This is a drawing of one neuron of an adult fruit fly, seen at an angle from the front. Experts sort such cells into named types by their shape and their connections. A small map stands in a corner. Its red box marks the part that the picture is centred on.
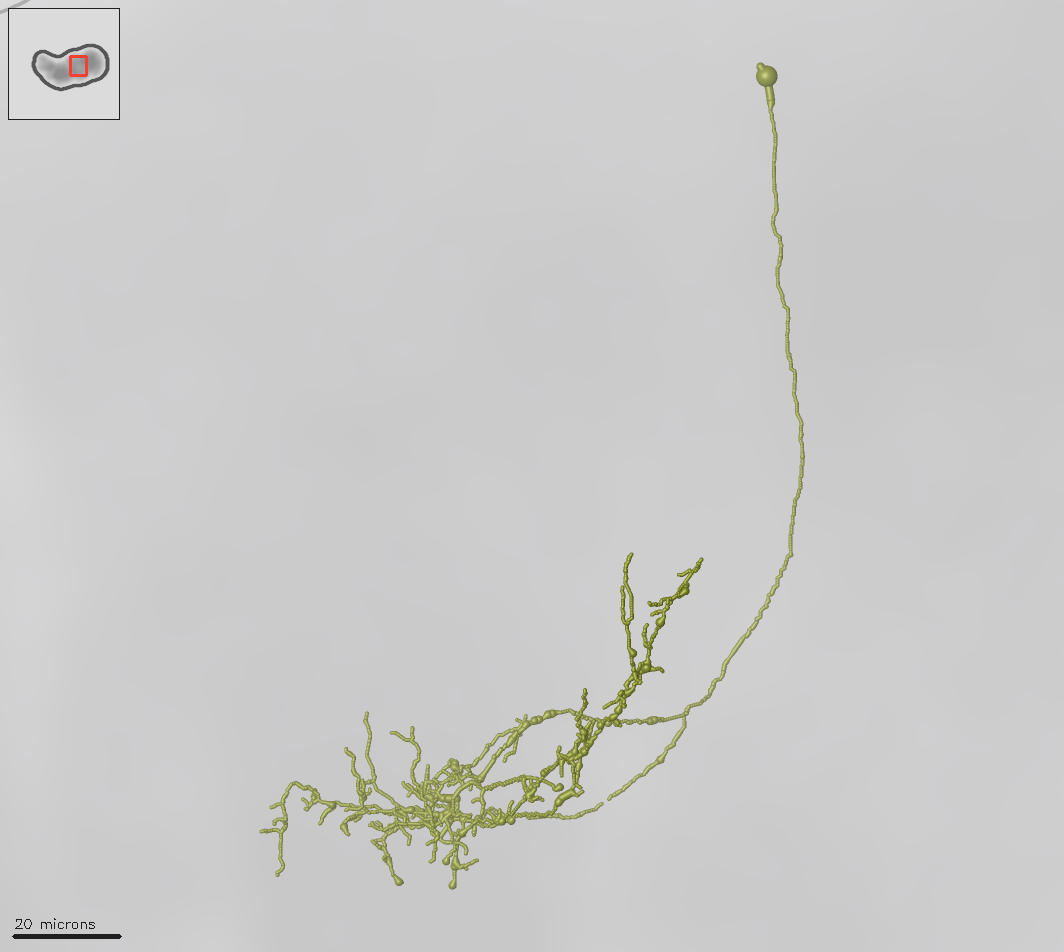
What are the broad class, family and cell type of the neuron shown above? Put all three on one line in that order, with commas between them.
central-brain intrinsic neuron, hemilineage DM1_antero_ventral, LAL132_b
